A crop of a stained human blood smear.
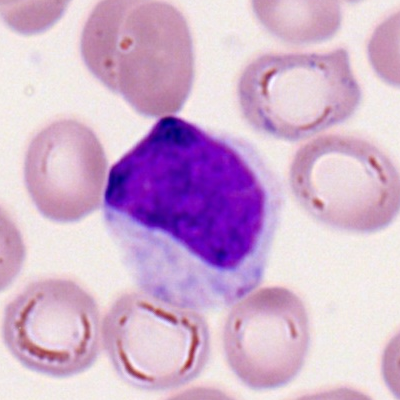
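Lymphocyte, central cell. Outline irregular, with straight-sided stretches rather than a smooth circle. Nucleus in upper part of cell; most cytoplasm lies below it. Darkest chromatin clumps at top-left edge of nucleus. Cytoplasm pale greyish blue.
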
